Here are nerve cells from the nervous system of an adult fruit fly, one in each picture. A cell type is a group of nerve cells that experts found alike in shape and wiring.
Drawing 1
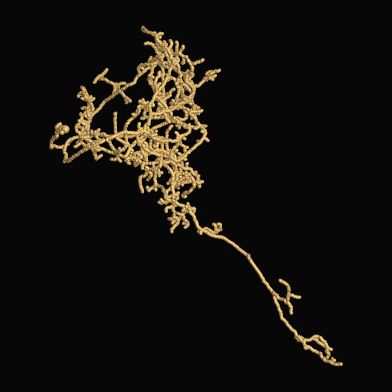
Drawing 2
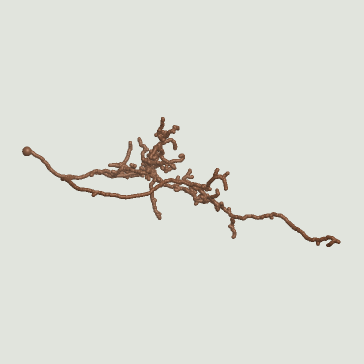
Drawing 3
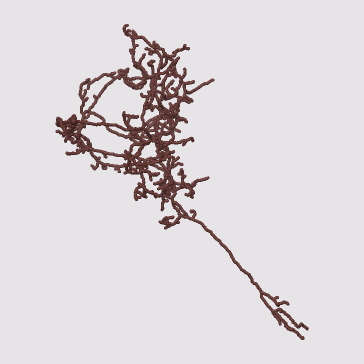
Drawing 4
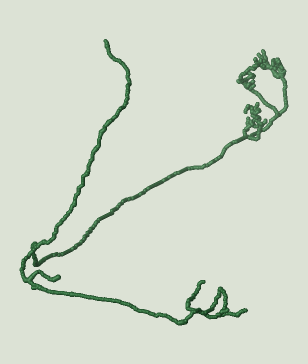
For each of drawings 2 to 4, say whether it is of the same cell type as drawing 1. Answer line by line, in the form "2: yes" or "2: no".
2: no
3: yes
4: no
